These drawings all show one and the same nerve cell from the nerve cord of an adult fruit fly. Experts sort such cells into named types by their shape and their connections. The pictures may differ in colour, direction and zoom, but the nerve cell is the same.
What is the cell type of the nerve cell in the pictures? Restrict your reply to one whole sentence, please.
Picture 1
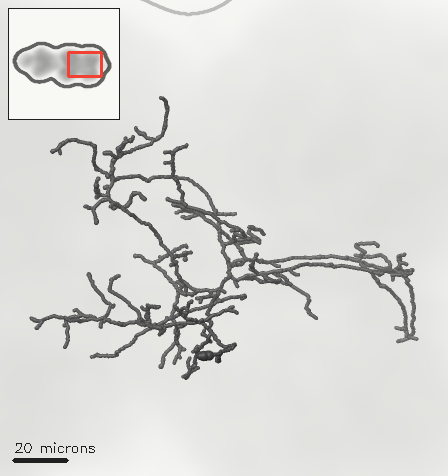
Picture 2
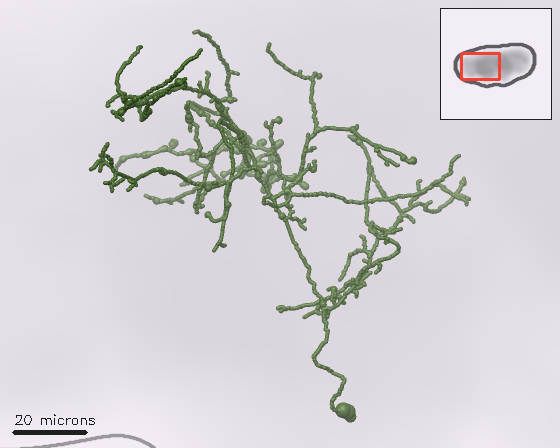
The cell type to which this nerve cell belongs is IN06B072.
